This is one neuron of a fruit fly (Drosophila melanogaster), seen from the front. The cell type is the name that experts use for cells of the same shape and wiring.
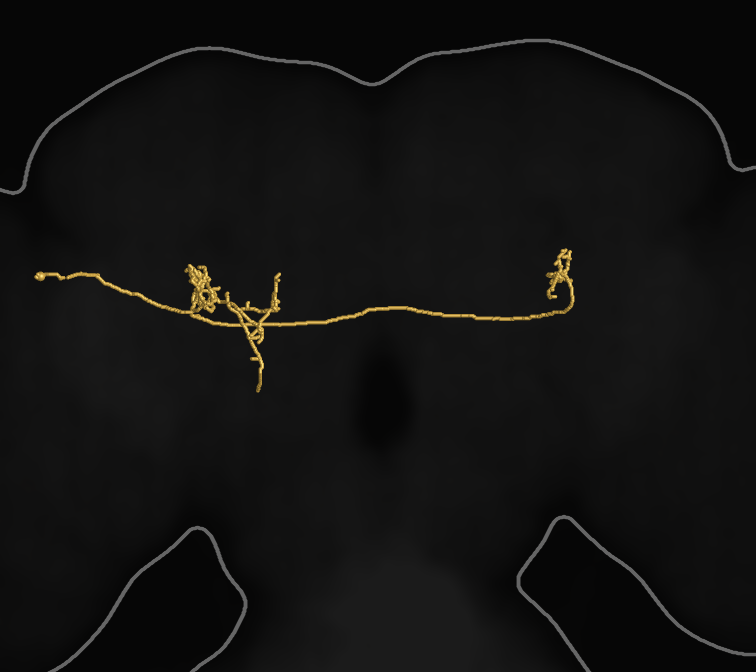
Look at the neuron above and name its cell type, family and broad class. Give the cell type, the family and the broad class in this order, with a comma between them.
CB1487, hemilineage VLPl2_posterior, central-brain intrinsic neuron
